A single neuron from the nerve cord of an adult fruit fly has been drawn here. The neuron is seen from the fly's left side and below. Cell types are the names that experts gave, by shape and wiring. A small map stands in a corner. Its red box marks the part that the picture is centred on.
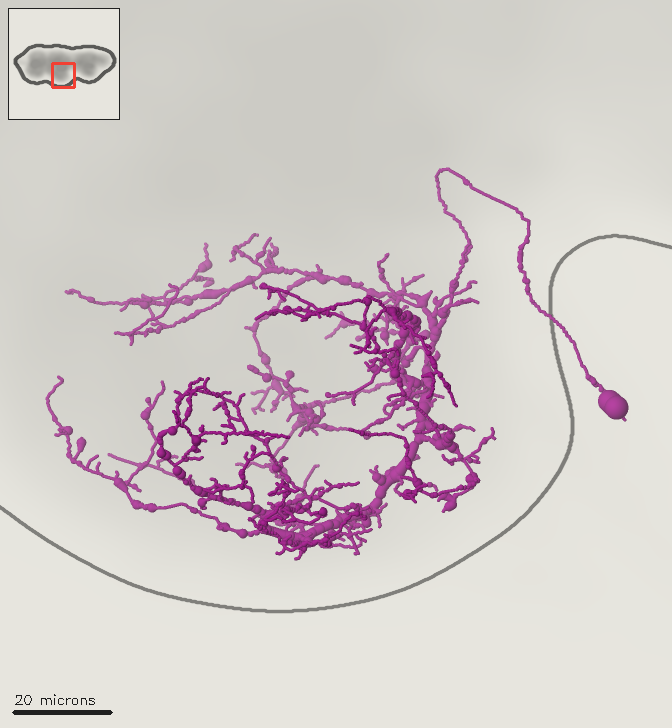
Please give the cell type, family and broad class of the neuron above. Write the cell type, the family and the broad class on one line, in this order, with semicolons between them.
IN03A038; hemilineage 03A; nerve-cord intrinsic neuron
